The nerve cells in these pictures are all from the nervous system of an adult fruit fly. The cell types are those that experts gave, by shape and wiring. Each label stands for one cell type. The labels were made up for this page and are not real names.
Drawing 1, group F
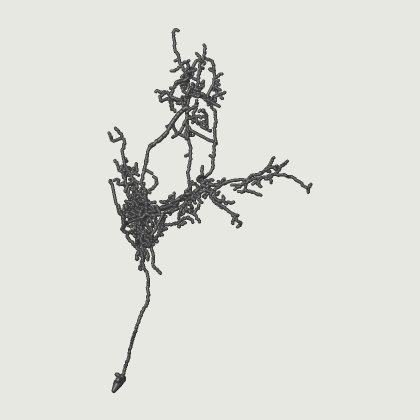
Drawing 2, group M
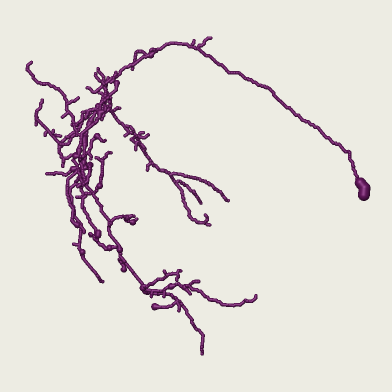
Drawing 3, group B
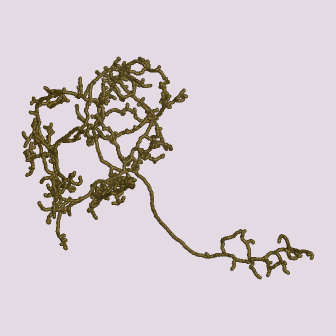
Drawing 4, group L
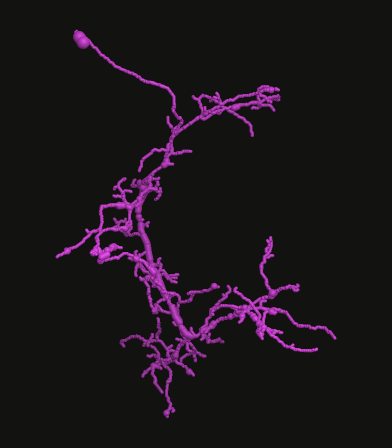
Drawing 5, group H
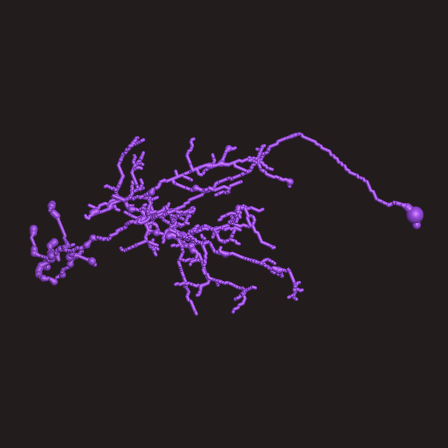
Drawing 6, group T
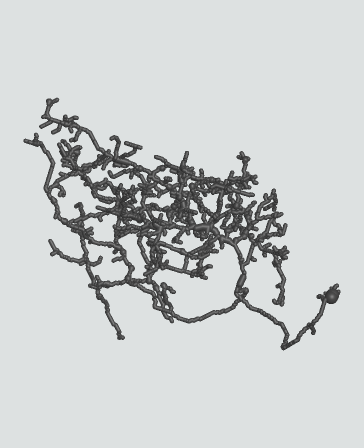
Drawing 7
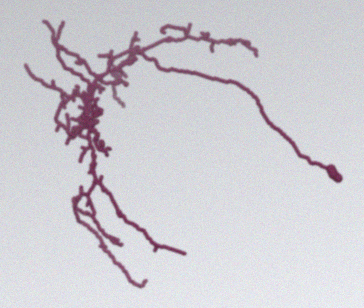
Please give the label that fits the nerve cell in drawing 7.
group M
